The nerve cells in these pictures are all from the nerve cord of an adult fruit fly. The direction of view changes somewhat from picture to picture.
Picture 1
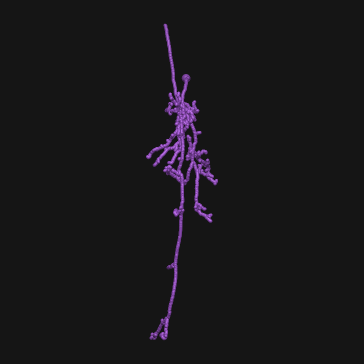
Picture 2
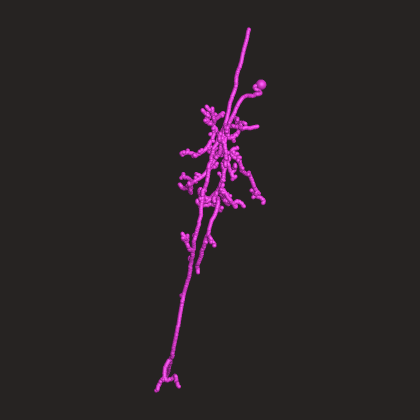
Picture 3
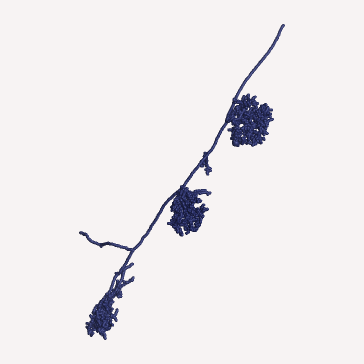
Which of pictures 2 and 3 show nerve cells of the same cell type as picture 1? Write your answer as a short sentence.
Picture 2 is of the same cell type.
